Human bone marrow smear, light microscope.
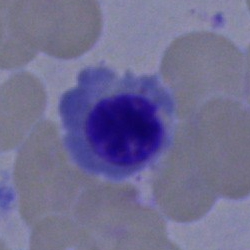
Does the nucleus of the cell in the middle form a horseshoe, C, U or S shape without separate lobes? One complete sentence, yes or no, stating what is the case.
No, the nucleus takes the form of a single compact round or oval mass.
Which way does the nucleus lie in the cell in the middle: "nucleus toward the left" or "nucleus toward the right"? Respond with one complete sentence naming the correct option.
It is to the left of the nucleus that most cytoplasm is found.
